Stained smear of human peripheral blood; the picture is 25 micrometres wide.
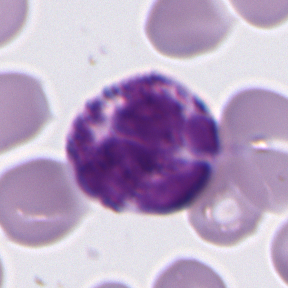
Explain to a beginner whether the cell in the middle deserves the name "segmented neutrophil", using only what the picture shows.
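Look first at the nucleus: granules lie over it and hide its border.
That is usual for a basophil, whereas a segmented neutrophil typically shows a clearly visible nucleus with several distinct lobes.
So this cell is a basophil, not a segmented neutrophil. Between the granules only small pale whitish gaps of cytoplasm show, and single granules stand out along the upper-left edge.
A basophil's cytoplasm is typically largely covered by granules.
The cell is about 13 micrometres across.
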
